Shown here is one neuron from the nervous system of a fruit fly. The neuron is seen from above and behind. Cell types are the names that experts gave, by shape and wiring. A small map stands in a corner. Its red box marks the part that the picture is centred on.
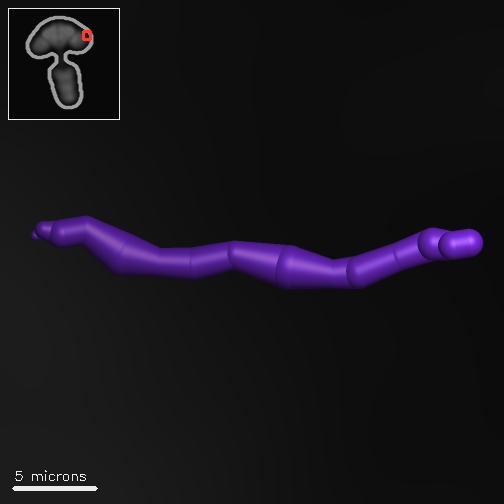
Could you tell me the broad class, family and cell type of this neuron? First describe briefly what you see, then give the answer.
It is in the brain and does not reach the nerve cord. The drawing shows no cell body. By the scale bar it is about 25 microns wide in this view. It is a photoreceptor or other optic-lobe sensory neuron. Its family is called class visual. Its cell type is R1-R6.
